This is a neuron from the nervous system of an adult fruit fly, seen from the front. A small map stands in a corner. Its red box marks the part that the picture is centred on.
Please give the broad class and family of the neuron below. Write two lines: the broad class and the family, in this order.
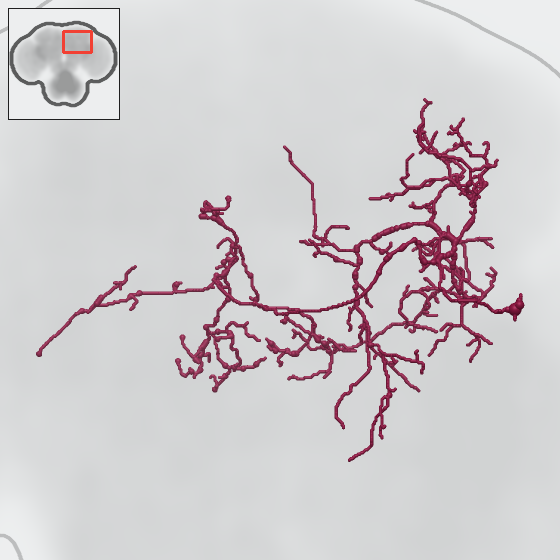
central-brain intrinsic neuron
hemilineage SLPa&l1_anterior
